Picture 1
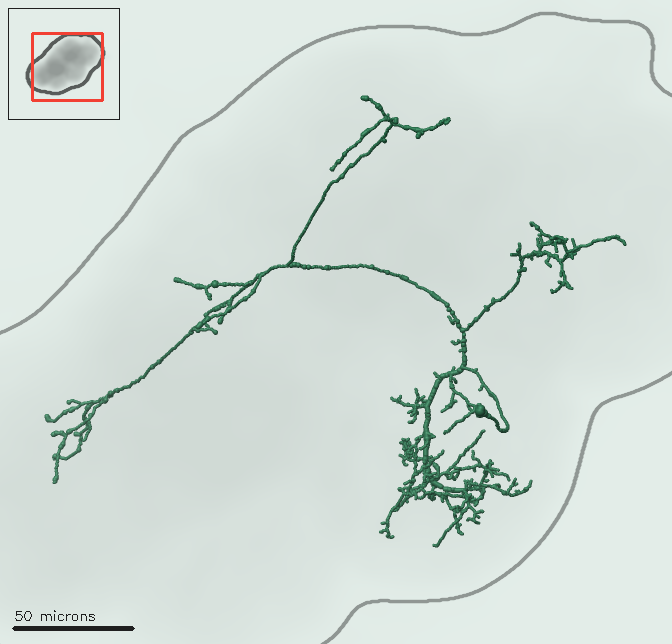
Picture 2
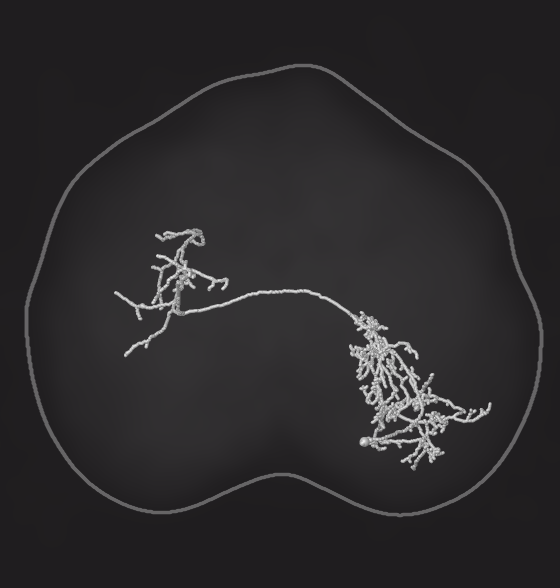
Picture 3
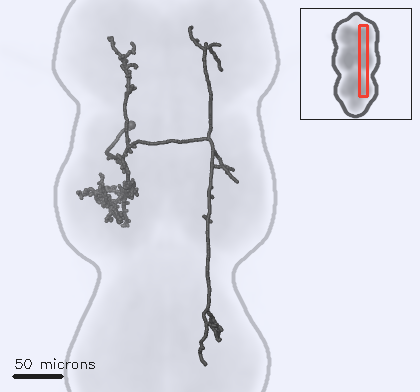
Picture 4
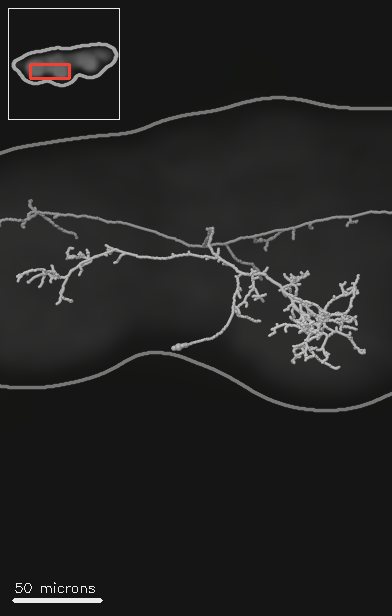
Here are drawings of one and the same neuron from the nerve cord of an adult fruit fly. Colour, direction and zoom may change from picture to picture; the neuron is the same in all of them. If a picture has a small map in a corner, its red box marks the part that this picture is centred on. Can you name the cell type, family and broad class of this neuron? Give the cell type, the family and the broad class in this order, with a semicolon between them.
IN08B054; hemilineage 08B; nerve-cord intrinsic neuron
